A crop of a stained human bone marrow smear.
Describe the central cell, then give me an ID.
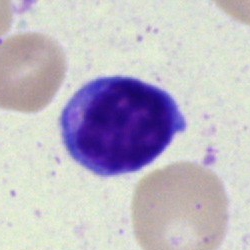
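Start with the cytoplasm: it is only a thin blue rim around the nucleus. No vacuoles are seen in it. At the right edge, a small blue bulge of cytoplasm projects outward. The chromatin is dark purple and densely clumped. This cell is a lymphocyte.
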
